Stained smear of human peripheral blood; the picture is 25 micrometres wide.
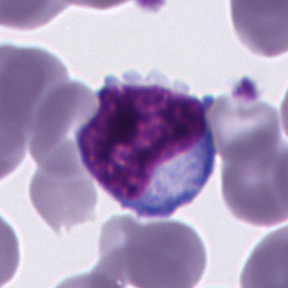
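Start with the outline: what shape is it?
Roughly round, with an uneven, bumpy upper edge.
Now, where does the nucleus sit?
Toward the upper left, filling most of the cell.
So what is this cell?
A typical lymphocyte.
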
